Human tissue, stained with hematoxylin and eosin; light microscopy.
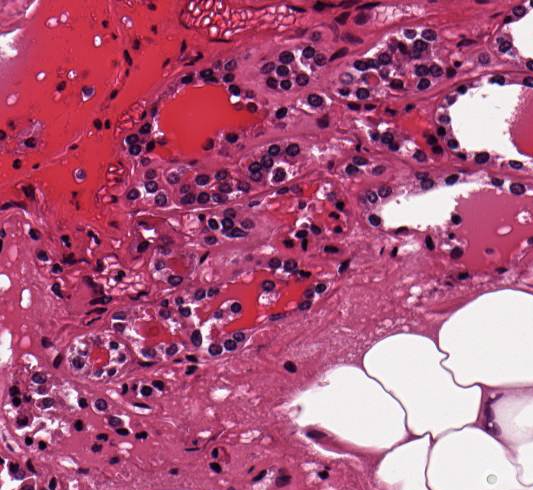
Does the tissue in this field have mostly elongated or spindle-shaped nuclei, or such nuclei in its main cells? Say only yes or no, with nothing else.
No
